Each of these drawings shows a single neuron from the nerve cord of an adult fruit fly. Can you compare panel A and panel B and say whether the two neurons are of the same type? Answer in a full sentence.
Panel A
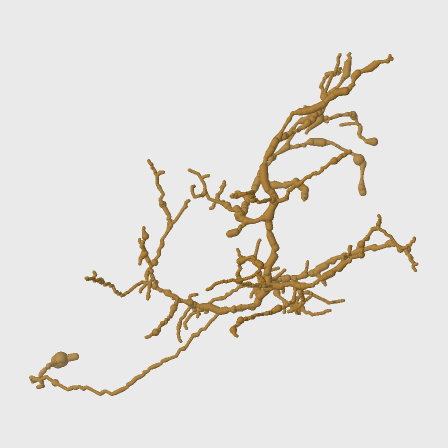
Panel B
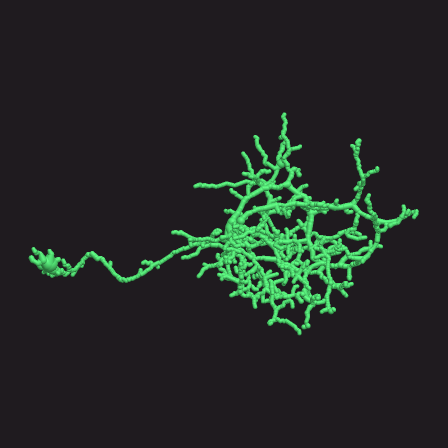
They are of different cell types.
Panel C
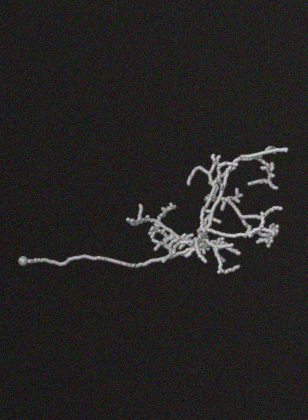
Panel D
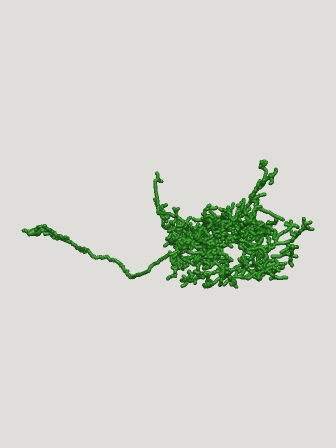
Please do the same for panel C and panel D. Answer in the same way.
They are of different cell types.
